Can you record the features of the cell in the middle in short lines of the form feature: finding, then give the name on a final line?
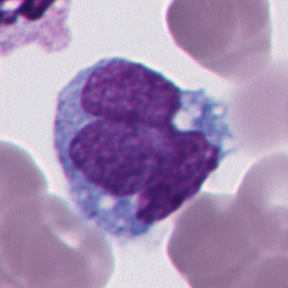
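Nucleus: deeply folded, clefts dividing it into several lobe-like parts
Chromatin: finely stranded and lacy, not clumped into dense blocks
Cytoplasm: pale greyish blue
Vacuoles: a few, small and clear, in the cytoplasm
Name: monocyte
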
